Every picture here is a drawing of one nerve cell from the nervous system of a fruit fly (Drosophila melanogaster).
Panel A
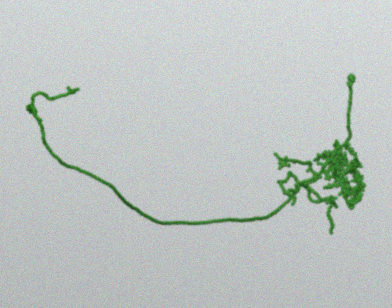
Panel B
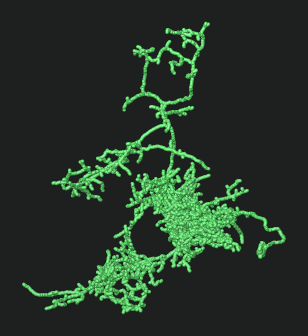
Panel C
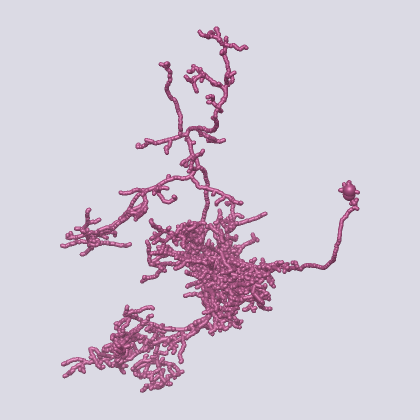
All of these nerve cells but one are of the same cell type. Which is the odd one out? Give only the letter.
A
